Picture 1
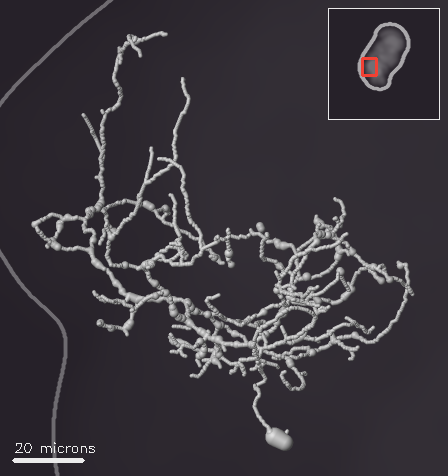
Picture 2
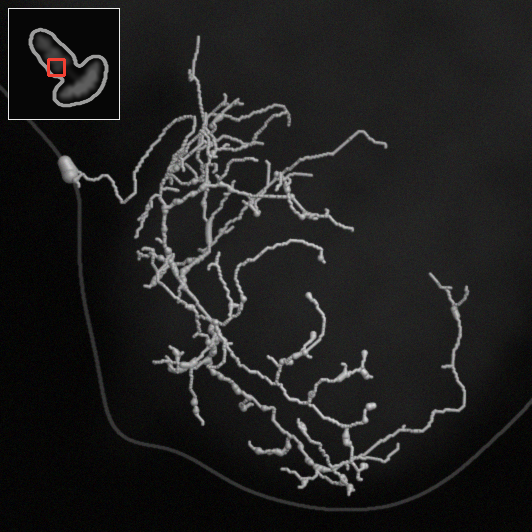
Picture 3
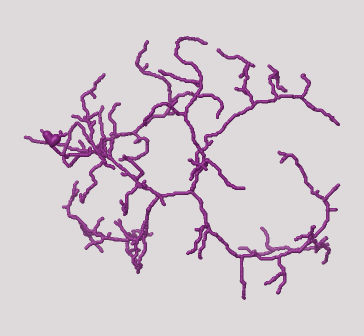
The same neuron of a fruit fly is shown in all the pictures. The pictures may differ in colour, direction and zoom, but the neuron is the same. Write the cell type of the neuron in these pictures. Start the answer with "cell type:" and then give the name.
cell type: IN03A046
